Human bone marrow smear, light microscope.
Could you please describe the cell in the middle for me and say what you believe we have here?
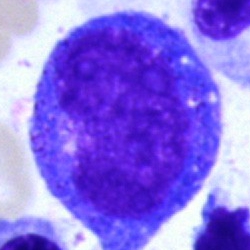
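Looking first at the outline, it is rounded but narrows to a blunt point at the bottom. Within the nucleus I can make out several faint, paler rounded spots, and small clear spots lie at its right edge. The cytoplasm is only a narrow rim, stained deep blue. So this is a promyelocyte.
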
